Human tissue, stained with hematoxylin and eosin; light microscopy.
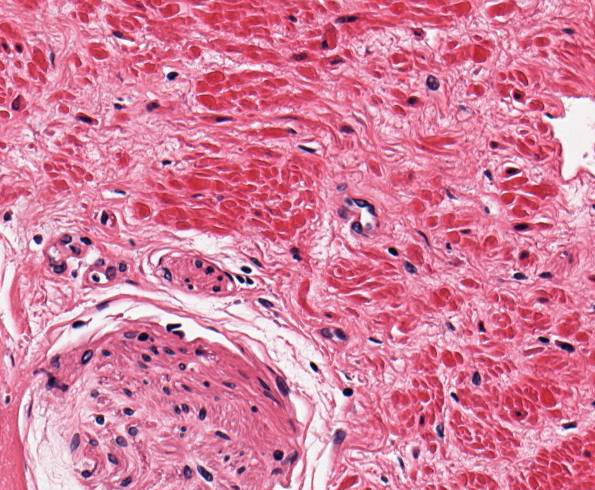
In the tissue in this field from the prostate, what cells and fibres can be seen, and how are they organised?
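Muscle: bright red bundles of smooth muscle fill most of the field, especially the upper and right parts. Orientation: the bundles are cut mostly across or obliquely and interlace in different directions. Stroma: pale pink, loose and fibrous, lying between the bundles. Nuclei: sparse, small and dark among the smooth muscle.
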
